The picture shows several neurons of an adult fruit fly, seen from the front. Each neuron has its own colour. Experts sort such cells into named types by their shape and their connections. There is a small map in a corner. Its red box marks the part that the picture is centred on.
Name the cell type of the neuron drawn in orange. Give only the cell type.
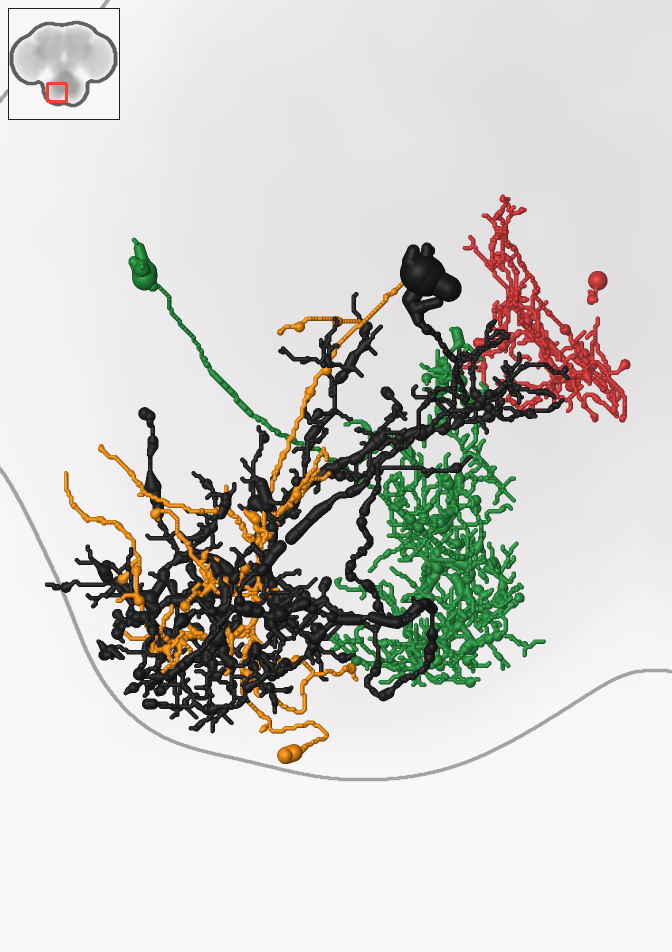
IN01B082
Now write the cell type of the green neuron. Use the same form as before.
IN09A031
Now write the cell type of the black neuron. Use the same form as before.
IN09A013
